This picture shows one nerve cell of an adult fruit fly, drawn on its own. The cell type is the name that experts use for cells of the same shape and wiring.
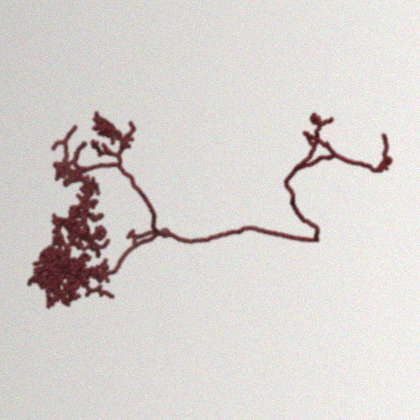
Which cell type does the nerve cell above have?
AVLP504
